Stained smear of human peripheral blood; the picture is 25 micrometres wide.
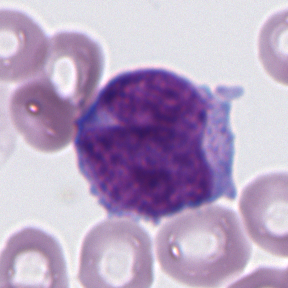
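atypical promyelocyte, the central cell of a stained peripheral blood smear. A fold runs roughly horizontally across the left half of the nucleus. The cytoplasm shows neither distinct granules nor clear vacuoles. At the upper right edge of the cell, a small pale blue bleb projects outward.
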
